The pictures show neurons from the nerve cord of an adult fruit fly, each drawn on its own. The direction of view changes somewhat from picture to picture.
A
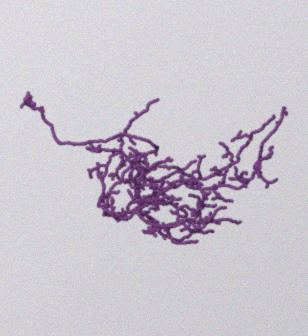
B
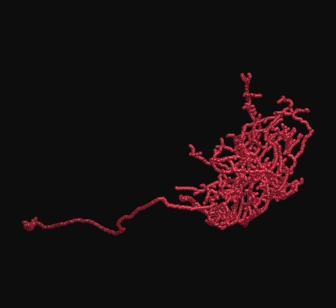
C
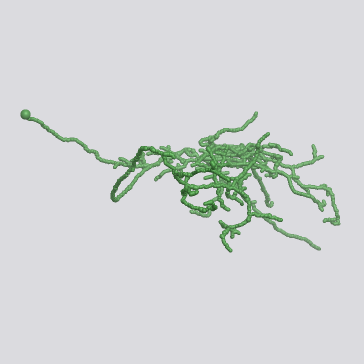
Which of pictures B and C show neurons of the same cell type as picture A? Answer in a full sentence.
Picture B is of the same cell type.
